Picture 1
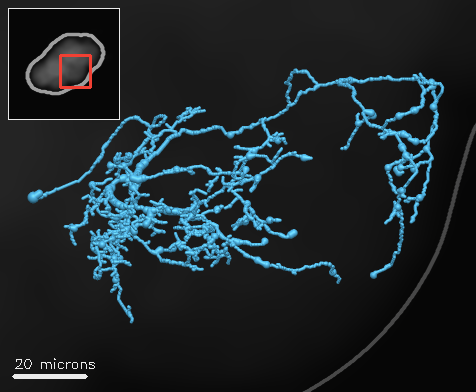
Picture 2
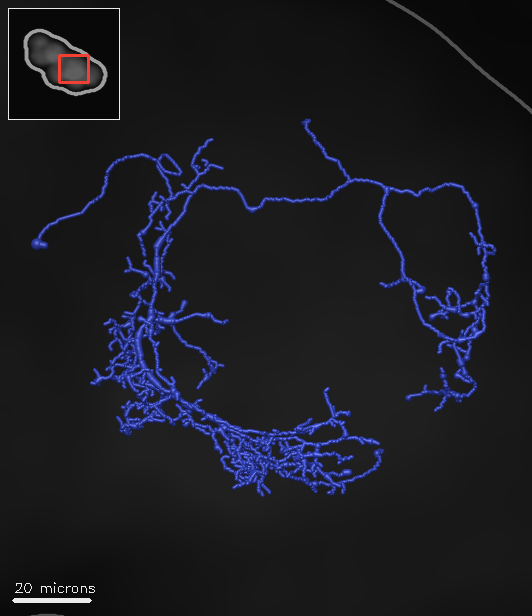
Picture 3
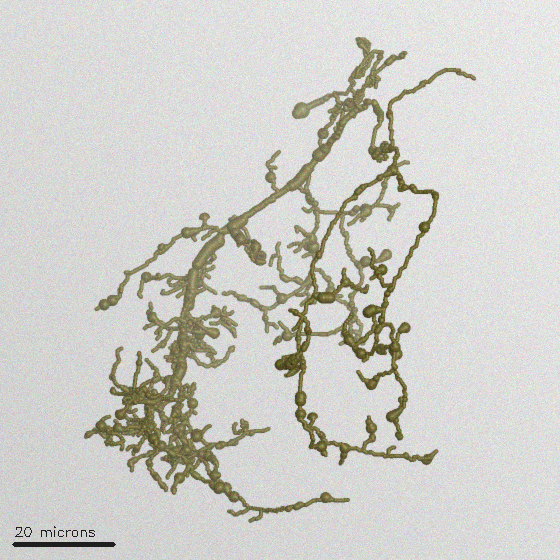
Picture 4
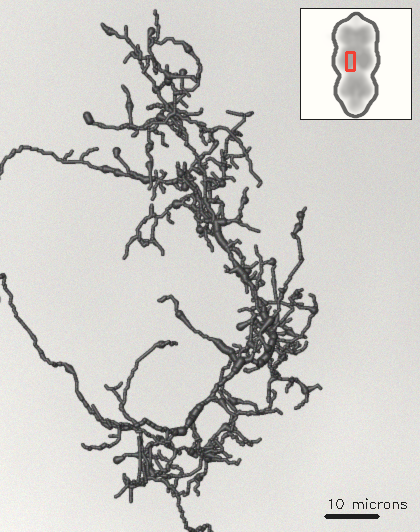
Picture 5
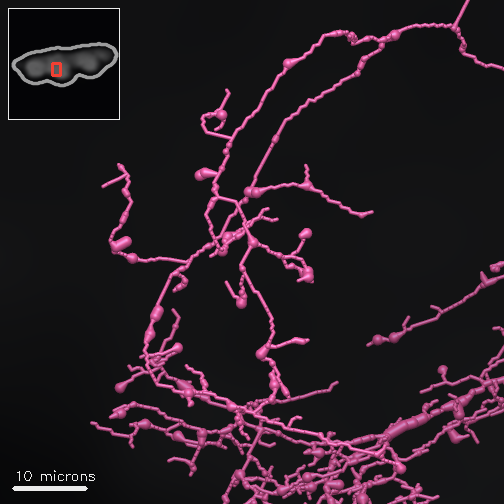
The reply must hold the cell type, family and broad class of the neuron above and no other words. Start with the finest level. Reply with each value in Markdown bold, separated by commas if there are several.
**IN03A076**, **hemilineage 03A**, **nerve-cord intrinsic neuron**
